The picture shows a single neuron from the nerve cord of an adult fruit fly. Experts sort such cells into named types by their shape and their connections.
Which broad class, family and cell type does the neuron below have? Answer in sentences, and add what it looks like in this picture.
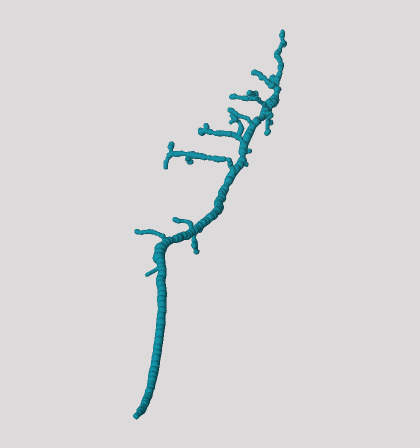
This is a descending neuron. Its family is DNp. The cell type is DNp22. No cell body is drawn. In this view it is more than twice as tall as it is wide.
